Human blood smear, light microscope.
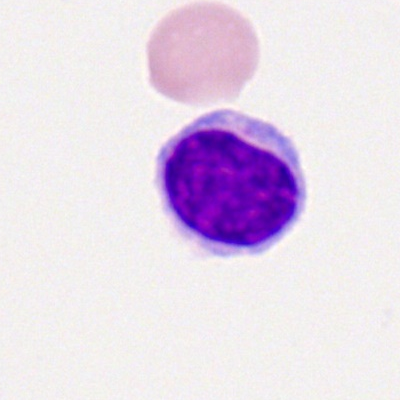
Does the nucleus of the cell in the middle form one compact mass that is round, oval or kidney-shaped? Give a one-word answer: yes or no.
Yes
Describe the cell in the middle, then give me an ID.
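You'll notice the nucleus fills most of the cell. Its chromatin is dark purple and coarsely clumped. Around it there's only a narrow rim of pale blue cytoplasm, and that rim is widest at the top. So it's a lymphocyte.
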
